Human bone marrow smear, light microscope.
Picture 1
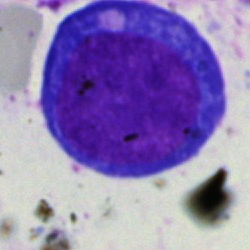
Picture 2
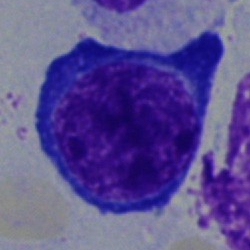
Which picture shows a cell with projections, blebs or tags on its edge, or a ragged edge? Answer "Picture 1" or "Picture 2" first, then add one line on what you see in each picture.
Picture 2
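What picture 1 shows: The cell outline is round and smooth.
What picture 2 shows: The cell outline is irregular, with a pointed cytoplasmic projection at the upper right.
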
